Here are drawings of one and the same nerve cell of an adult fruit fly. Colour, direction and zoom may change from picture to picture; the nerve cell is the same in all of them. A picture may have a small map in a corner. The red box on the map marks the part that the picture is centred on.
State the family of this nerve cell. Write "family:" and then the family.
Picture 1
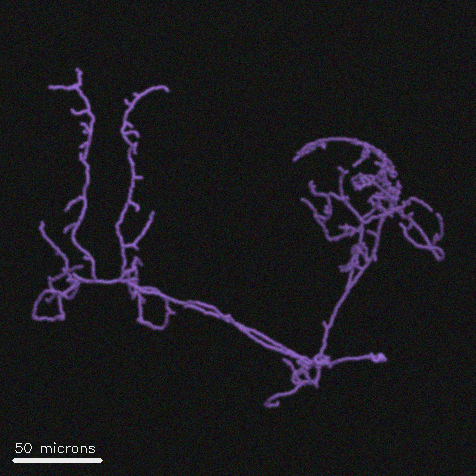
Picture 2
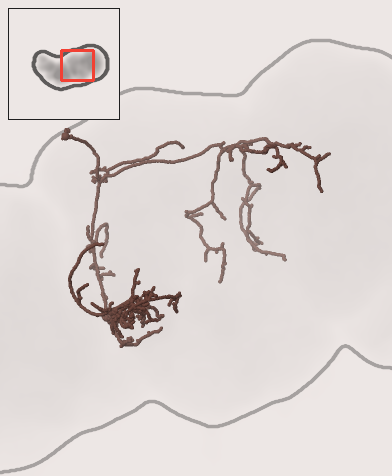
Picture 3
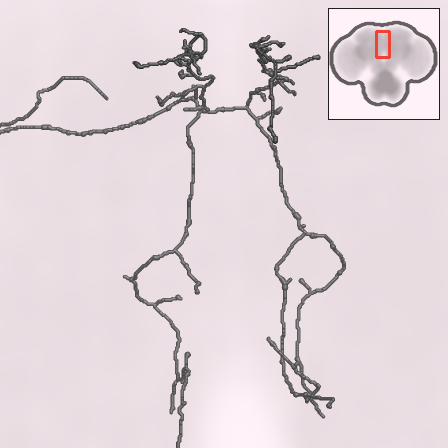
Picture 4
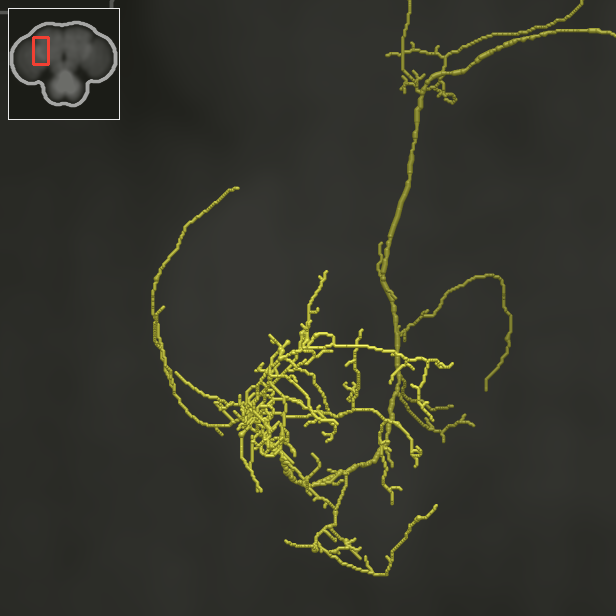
family: hemilineage LHp2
